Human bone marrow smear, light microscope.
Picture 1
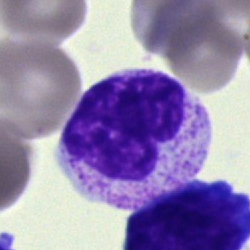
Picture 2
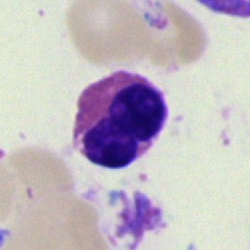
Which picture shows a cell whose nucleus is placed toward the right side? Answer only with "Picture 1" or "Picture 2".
Picture 2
